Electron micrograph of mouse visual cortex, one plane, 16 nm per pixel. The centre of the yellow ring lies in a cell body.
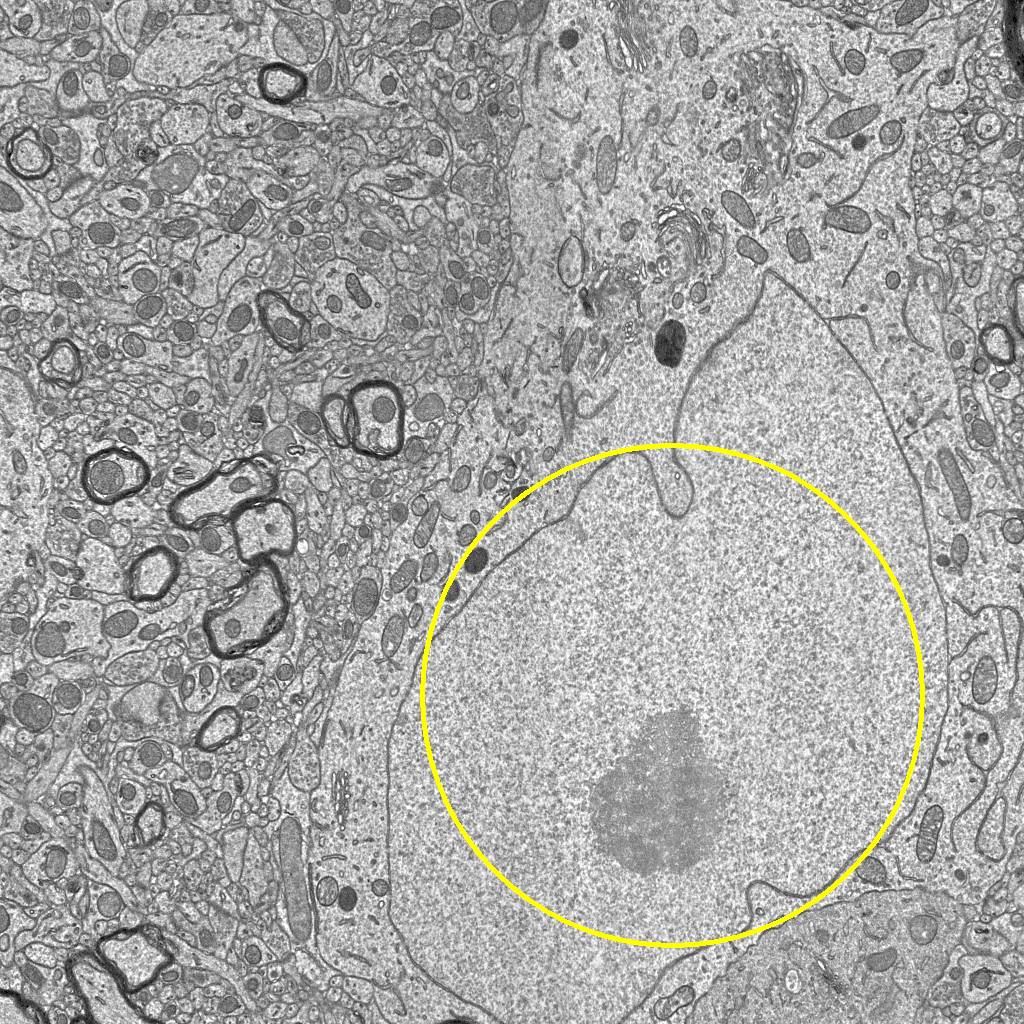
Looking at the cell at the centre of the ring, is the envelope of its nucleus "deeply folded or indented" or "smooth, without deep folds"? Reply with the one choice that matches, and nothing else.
Deeply folded or indented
